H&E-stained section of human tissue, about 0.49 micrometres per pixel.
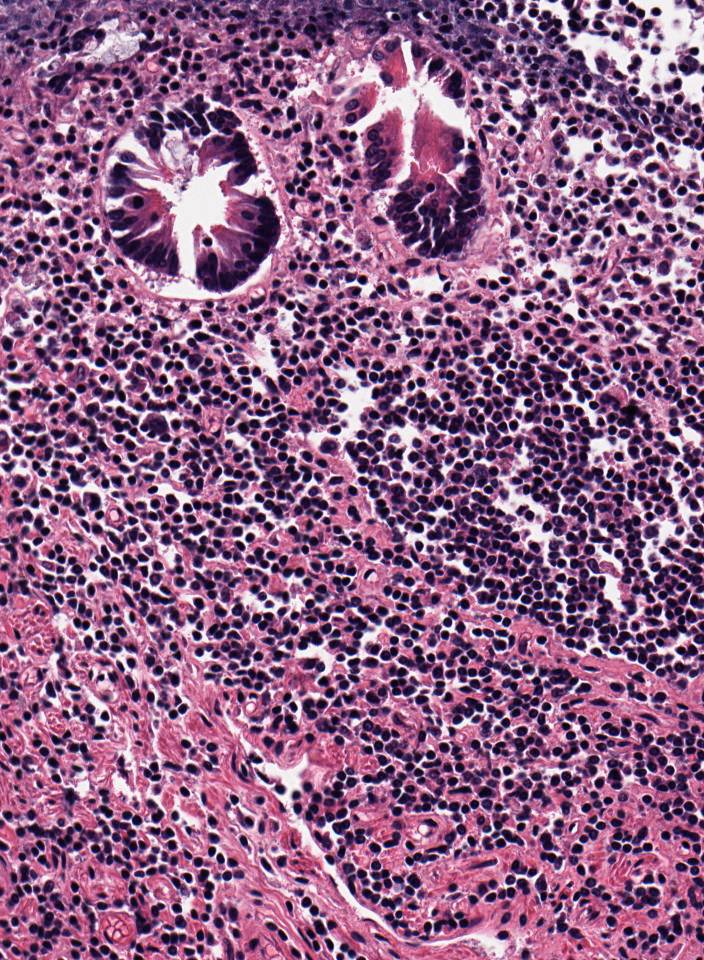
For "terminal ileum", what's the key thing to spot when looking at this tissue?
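Let me weigh this against terminal ileum. Dense sheets of small lymphocytes fill most of the field.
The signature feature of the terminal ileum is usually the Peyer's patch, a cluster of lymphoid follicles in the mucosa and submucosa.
That much lymphoid tissue sits well with it. Near the top edge, two glands lie side by side, ringed by lymphocytes and lined by tall columnar cells whose nuclei are crowded, dark and elongated.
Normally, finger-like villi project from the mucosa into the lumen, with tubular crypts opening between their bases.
These two glands are in keeping with such crypts. In the lower part, strands of pink spindle-shaped cells run among the lymphocytes.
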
